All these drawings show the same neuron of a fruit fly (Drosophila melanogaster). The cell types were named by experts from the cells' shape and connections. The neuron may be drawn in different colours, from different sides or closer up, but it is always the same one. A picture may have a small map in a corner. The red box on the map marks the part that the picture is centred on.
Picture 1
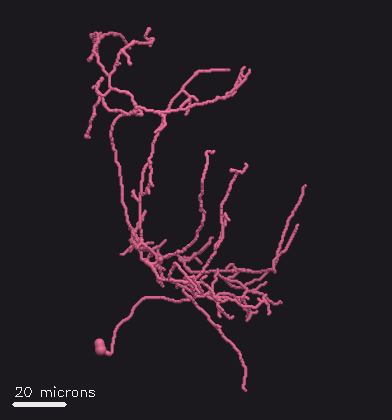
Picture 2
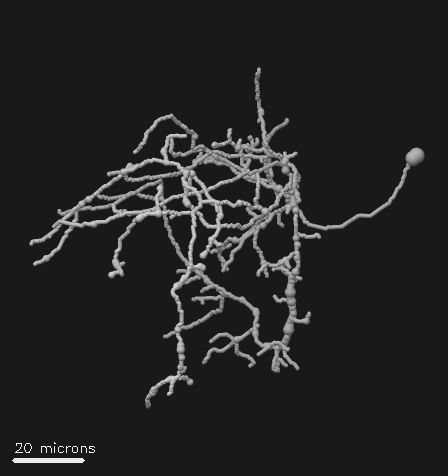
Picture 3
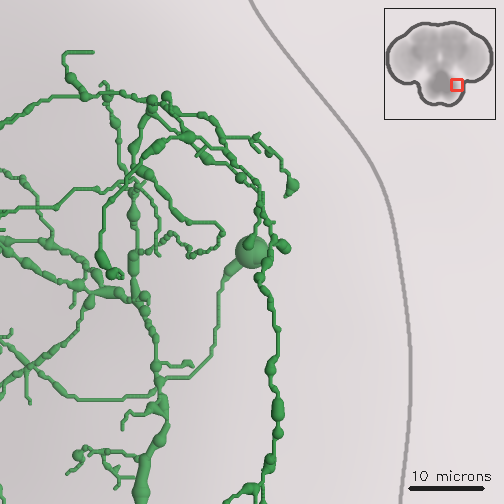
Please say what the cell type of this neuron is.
IN03A084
